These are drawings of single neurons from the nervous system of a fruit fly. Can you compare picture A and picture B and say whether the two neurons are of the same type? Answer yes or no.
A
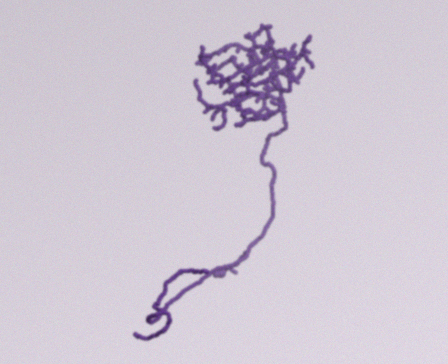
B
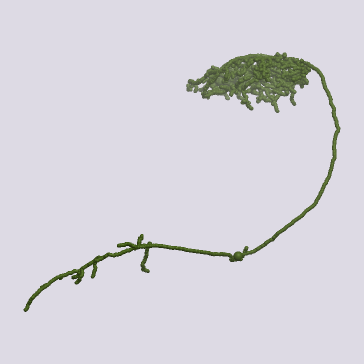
yes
